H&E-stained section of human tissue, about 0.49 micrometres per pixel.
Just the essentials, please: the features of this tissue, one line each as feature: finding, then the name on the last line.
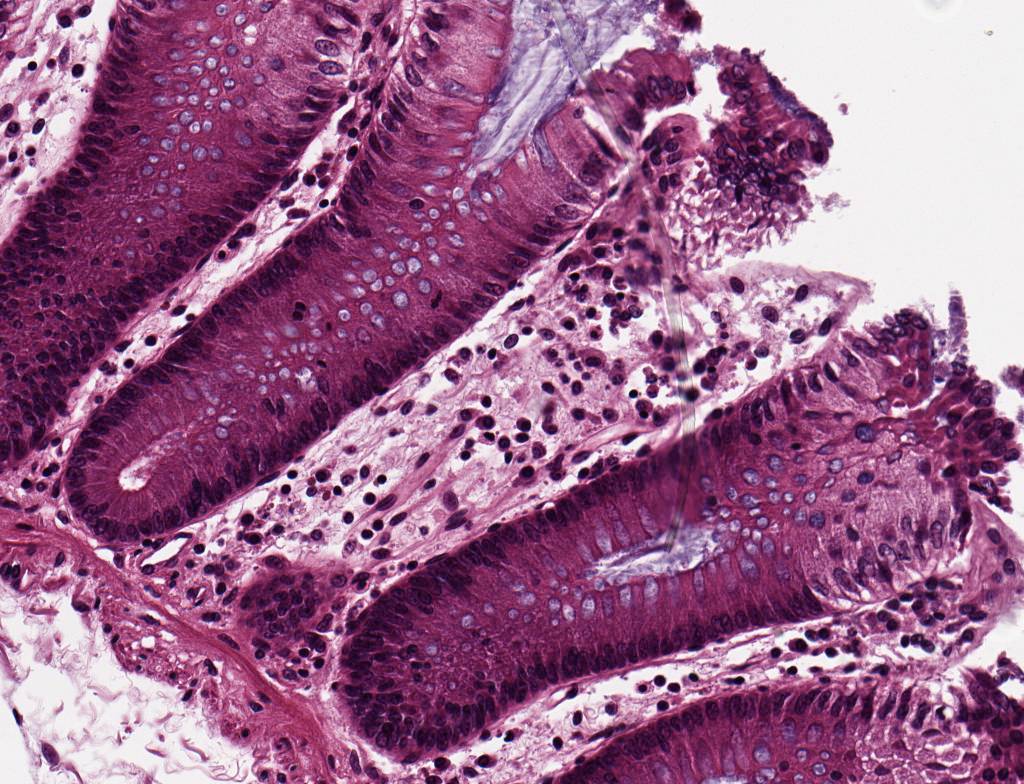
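Glands: elongated, straight, tubular, side by side, lower left to upper right
Blind ends: rounded, toward lower left
Lining: single layer of tall columnar cells
Nuclei: dark, basal
Goblet cells: numerous, pale rounded mucin vacuoles
Name: transverse colon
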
